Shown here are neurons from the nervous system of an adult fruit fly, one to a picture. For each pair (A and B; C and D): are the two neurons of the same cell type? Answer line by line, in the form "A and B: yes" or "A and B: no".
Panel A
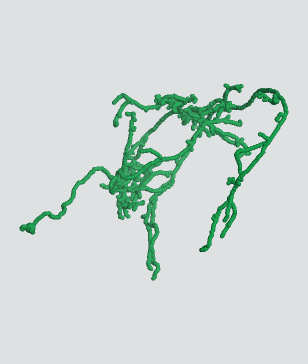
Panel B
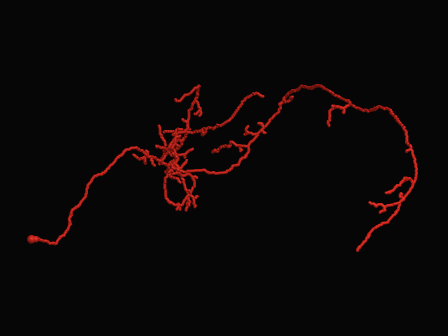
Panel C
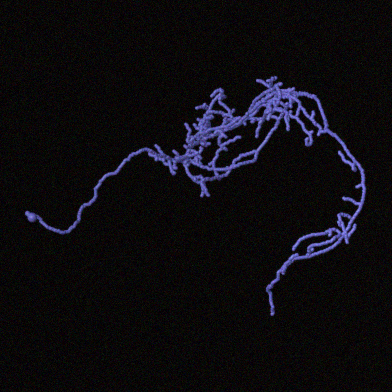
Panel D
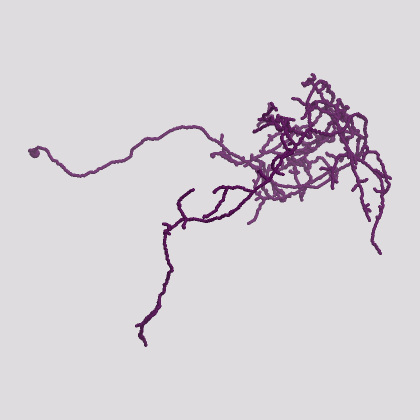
A and B: no
C and D: yes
